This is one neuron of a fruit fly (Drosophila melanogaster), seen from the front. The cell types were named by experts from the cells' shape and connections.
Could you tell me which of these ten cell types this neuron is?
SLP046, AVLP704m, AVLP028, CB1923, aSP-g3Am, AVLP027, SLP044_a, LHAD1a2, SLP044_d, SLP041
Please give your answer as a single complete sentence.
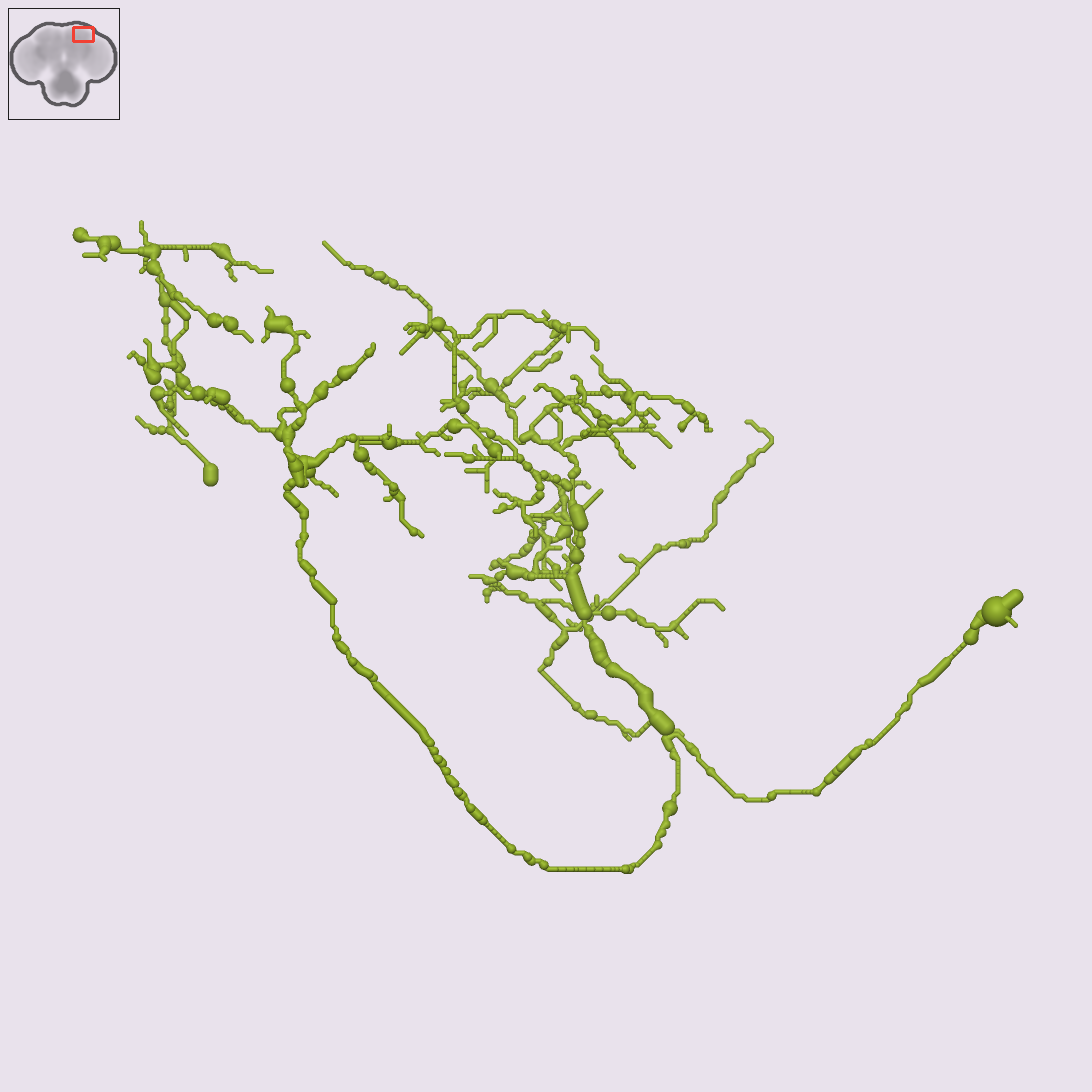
The cell type carried by this neuron is SLP044_a.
